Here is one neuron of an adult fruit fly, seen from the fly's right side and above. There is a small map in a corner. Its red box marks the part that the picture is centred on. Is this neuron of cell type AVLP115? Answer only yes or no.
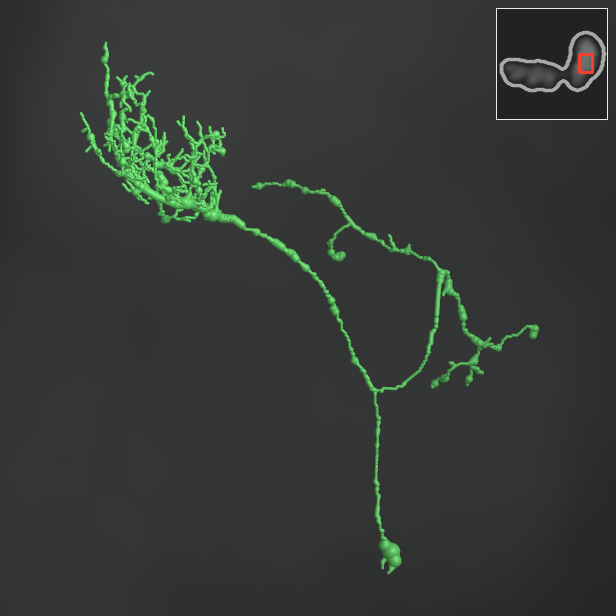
no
